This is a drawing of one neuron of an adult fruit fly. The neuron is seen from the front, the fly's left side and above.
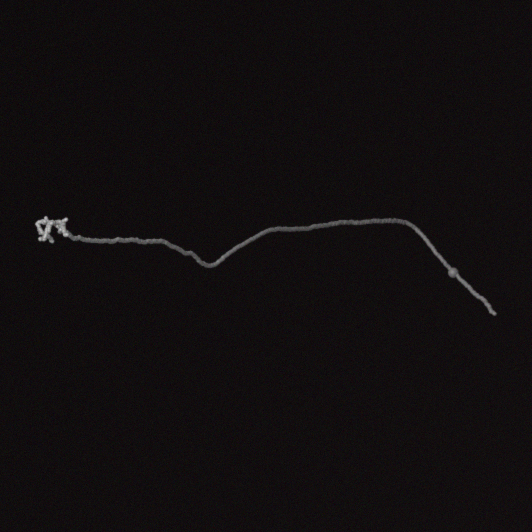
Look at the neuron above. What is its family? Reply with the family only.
class gustatory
